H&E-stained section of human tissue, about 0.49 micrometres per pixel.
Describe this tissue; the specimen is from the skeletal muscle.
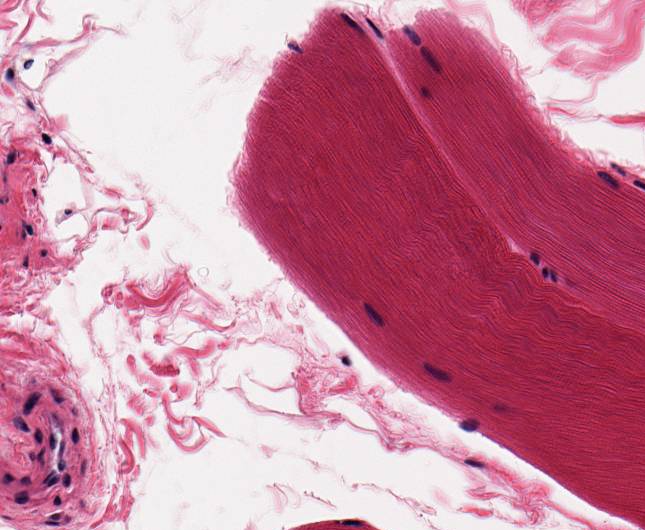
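Eosinophilic band: fine wavy lines run lengthwise along its fibres. Nuclei sparse, dark, elongated, lying along fibre edges. Lower-left corner: rounded structure with concentrically arranged nuclei.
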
